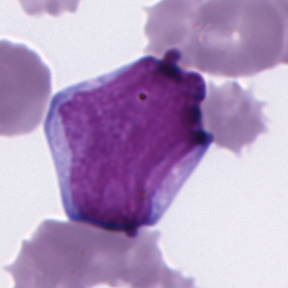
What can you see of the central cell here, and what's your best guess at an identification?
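Start with the outline: it is angular, with several straight edges and corners. Along the upper right edge, small dark knob-like blebs stick out. The cytoplasm shows no granules at all. In the upper part of the nucleus sits a single tiny dark dot. This cell is a myeloblast.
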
